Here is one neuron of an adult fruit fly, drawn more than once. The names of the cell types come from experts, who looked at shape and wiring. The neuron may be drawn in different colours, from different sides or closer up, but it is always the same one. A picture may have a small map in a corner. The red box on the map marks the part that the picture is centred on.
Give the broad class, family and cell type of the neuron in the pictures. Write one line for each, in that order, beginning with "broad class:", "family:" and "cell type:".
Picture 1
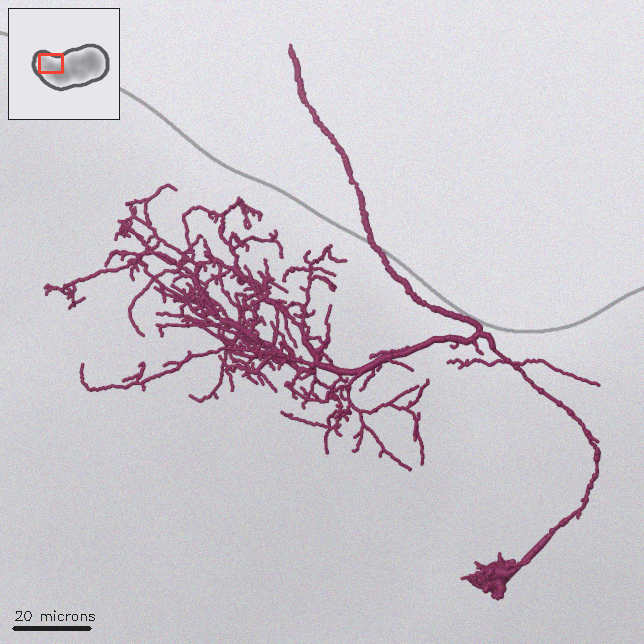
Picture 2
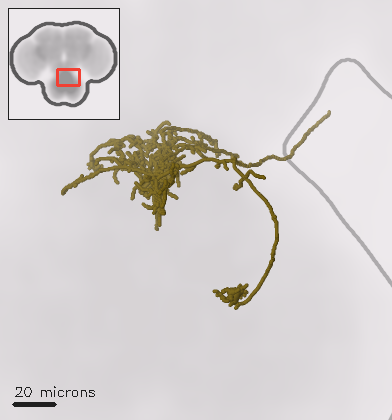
broad class: motor neuron of the nerve cord
family: MNxm
cell type: MNxm03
